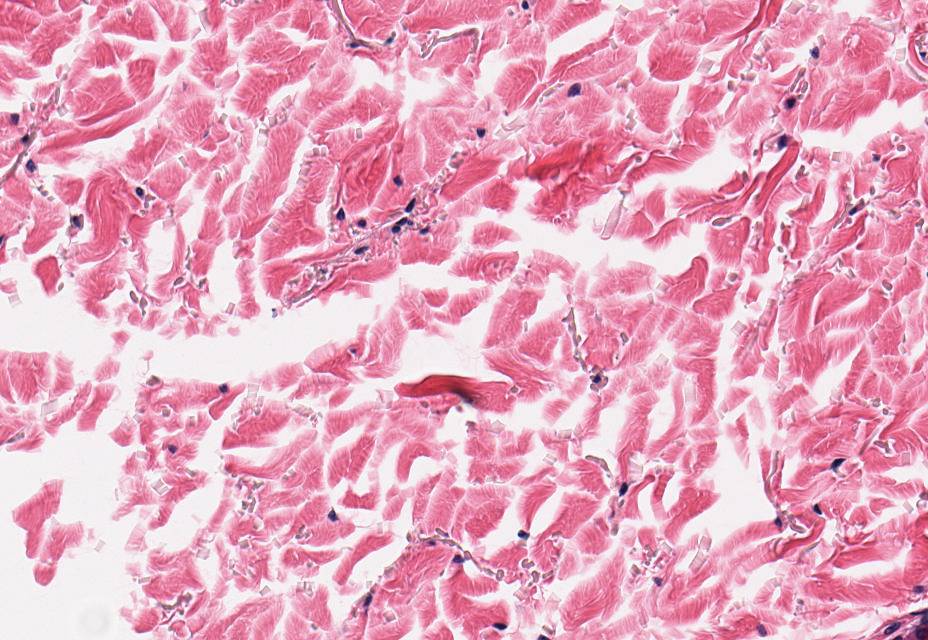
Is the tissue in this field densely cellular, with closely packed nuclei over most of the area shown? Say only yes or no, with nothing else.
No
